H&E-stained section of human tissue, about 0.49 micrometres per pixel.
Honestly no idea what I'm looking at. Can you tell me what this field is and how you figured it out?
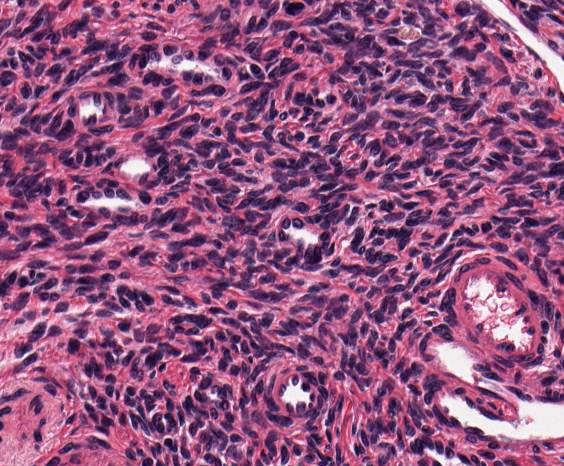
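Ovarian cortex is the tissue shown. Densely packed cells form a continuous sheet across almost the whole field, with dark oval to spindle-shaped nuclei crowded together.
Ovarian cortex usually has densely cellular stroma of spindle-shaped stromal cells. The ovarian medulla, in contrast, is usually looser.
The cells have scant pink cytoplasm and poorly defined borders. At the lower right lies a larger round vessel with a thick layered wall around a lumen holding pale material.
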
